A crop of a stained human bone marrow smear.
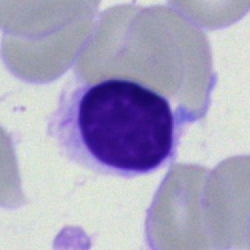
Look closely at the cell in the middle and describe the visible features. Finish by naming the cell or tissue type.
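Dense, dark purple chromatin carries only faint paler streaks. A scant rim of very pale greyish-lilac cytoplasm is widest on the left side of the nucleus, and on that side the cell outline is irregular and frayed. This is a lymphocyte.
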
